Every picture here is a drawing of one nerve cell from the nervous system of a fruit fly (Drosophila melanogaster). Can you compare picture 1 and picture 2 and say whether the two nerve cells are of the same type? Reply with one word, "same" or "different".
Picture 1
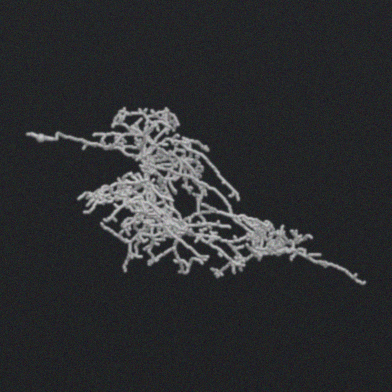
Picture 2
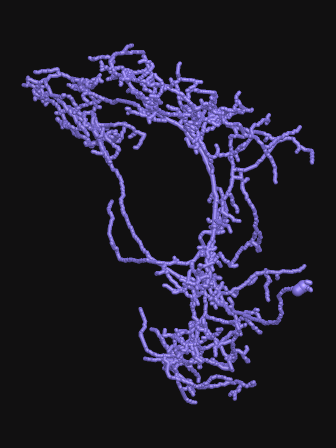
same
